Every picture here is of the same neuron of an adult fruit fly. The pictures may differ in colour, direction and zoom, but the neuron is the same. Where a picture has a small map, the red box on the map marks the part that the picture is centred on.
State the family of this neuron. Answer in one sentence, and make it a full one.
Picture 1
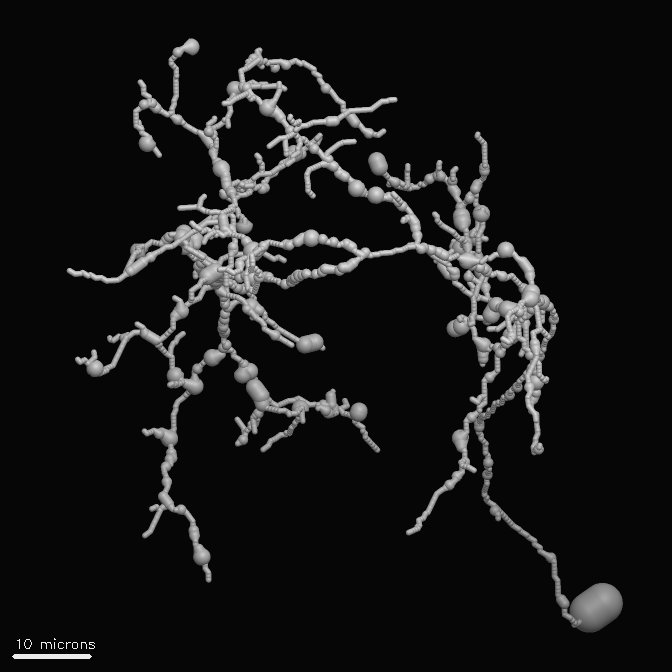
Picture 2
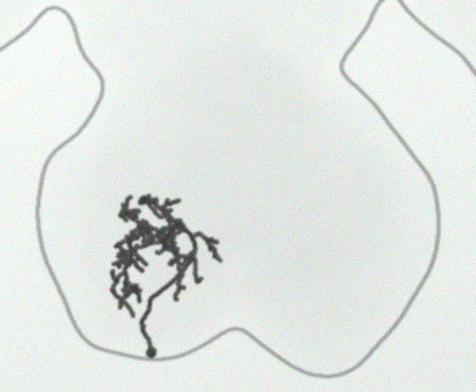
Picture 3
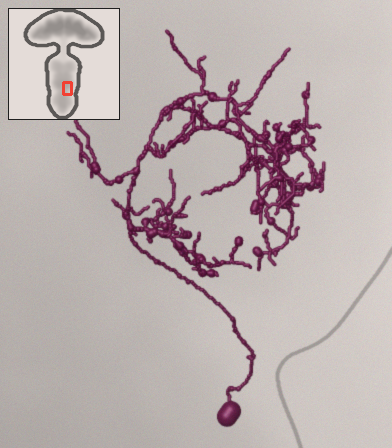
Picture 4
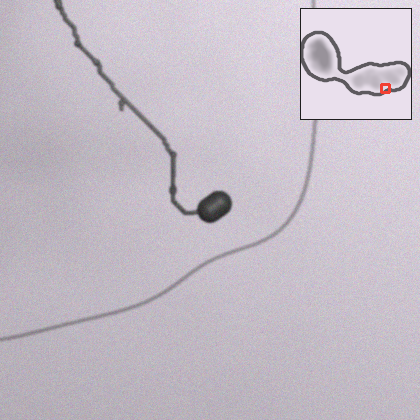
It is the family hemilineage 21A to which this neuron belongs.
